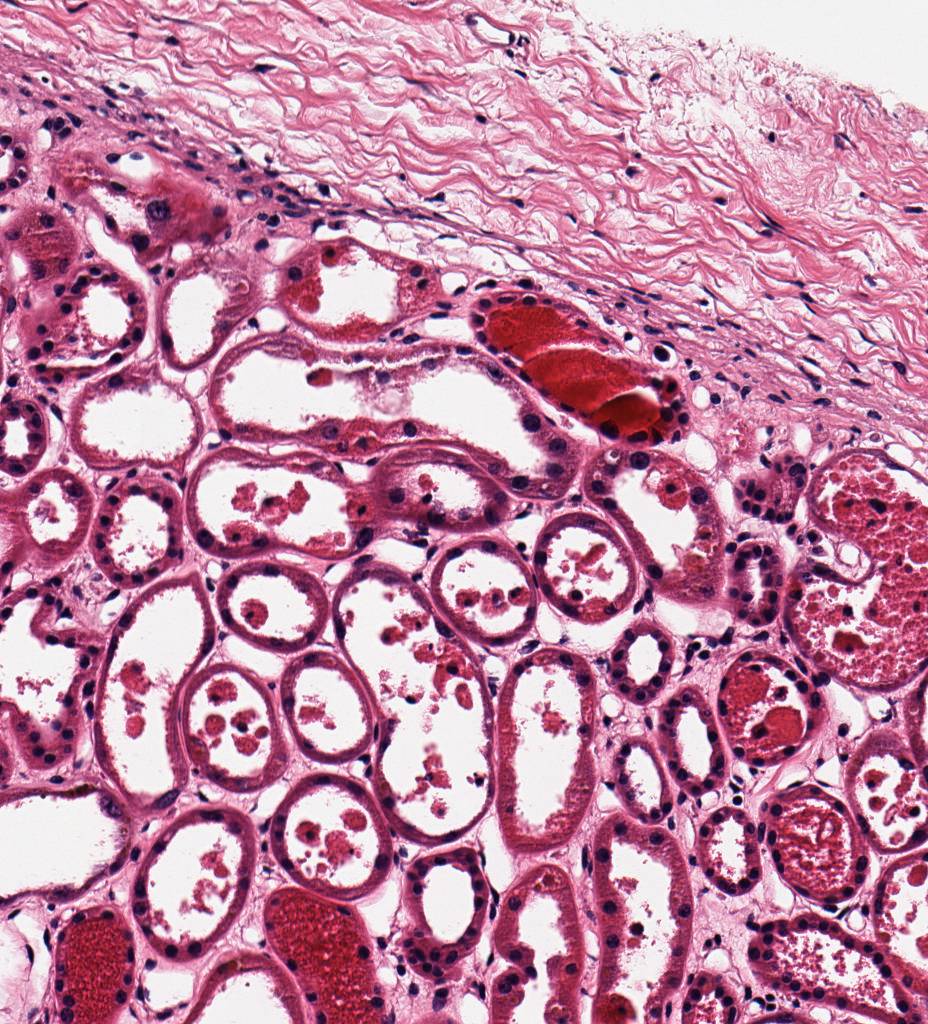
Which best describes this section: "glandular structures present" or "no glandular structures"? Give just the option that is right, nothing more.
Glandular structures present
